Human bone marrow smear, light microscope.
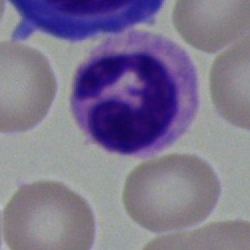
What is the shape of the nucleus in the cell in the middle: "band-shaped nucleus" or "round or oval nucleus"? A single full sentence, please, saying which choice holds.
Within this cell, the nucleus runs as one curved band without separate lobes.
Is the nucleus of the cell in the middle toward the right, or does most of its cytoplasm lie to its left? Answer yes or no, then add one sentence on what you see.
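No. The cytoplasm forms a rim that is widest on the upper right side of the cell.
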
